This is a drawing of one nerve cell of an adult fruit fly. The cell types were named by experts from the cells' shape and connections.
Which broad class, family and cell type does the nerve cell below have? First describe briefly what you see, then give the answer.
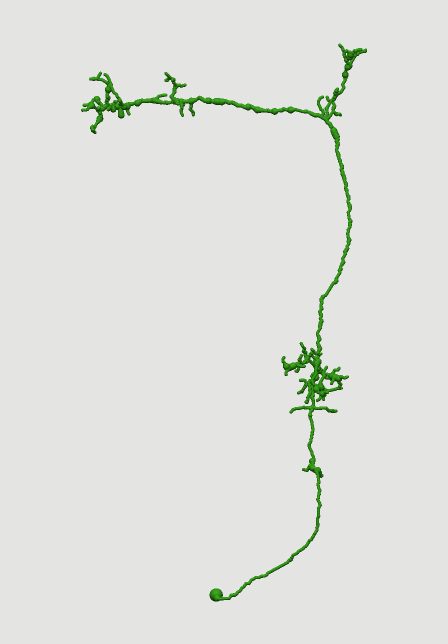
The cell body can be seen at the bottom of the picture. The picture shows dozens of branch ends. Its broad class is optic-lobe intrinsic neuron. The family is TmY. It is of cell type TmY17.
